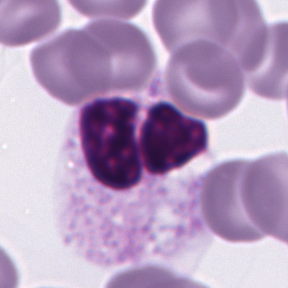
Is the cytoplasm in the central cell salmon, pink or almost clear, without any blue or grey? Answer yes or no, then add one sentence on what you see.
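Yes. The cytoplasm is plentiful and very pale pink.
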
